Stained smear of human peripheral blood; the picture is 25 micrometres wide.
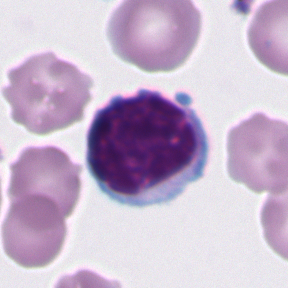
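Typical lymphocyte: a cell about 11 micrometres across with a round nucleus, about 9 micrometres across, that has no notch or indentation. The pale blue cytoplasm forms a narrow rim, widest at the lower right. A small pale blue knob juts from the upper right edge of the cell.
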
